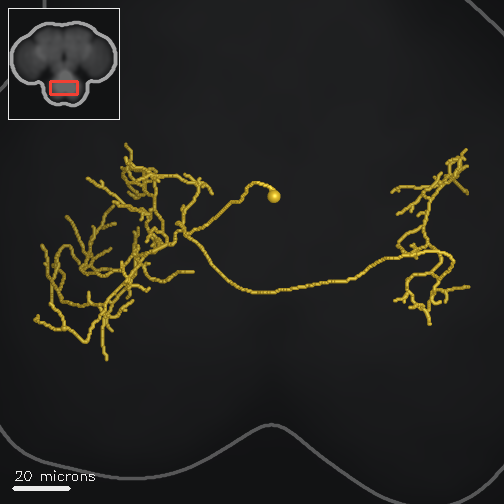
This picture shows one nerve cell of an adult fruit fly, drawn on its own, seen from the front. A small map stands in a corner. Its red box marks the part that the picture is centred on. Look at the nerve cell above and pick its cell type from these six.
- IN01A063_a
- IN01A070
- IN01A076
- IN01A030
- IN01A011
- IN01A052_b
IN01A052_b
